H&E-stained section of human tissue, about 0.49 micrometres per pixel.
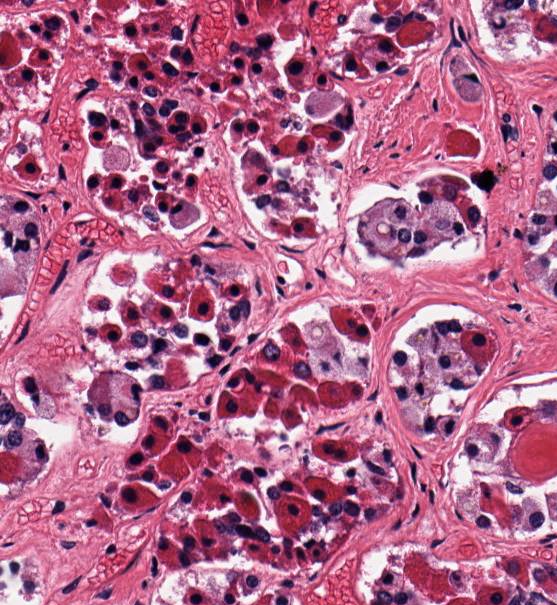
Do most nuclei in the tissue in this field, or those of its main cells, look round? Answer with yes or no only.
Yes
